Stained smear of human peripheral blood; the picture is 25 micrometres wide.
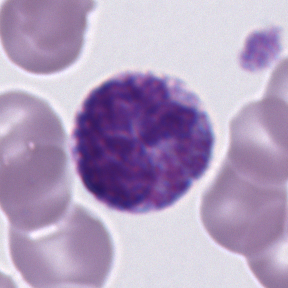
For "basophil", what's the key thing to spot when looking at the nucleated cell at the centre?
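At about 13 micrometres across, this cell is within the size expected.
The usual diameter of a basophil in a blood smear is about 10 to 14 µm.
Coarse dark purple granules are scattered over the whole cell, and where they reach the border the edge looks slightly fuzzy. The nucleus is hard to make out because dark granules lie over it.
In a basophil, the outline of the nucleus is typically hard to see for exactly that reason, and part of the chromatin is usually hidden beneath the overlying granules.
The obscured nucleus in this cell therefore goes with the name.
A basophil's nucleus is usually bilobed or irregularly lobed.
Here, with the granules covering it, the shape of the nucleus cannot be made out. A paler lilac area of the cell lies toward the lower right.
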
